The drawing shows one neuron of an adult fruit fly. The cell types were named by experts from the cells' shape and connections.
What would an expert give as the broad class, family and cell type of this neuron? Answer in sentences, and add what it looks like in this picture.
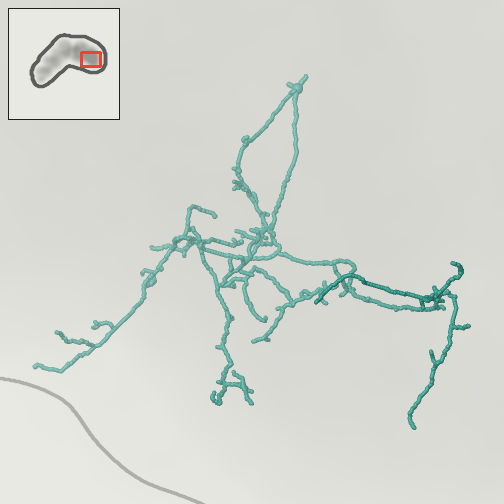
This is a central-brain intrinsic neuron. The family is hemilineage SMPad1. It is of cell type SMP105_a. Its cell body lies at the top of the picture. Dozens of branch ends can be seen.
